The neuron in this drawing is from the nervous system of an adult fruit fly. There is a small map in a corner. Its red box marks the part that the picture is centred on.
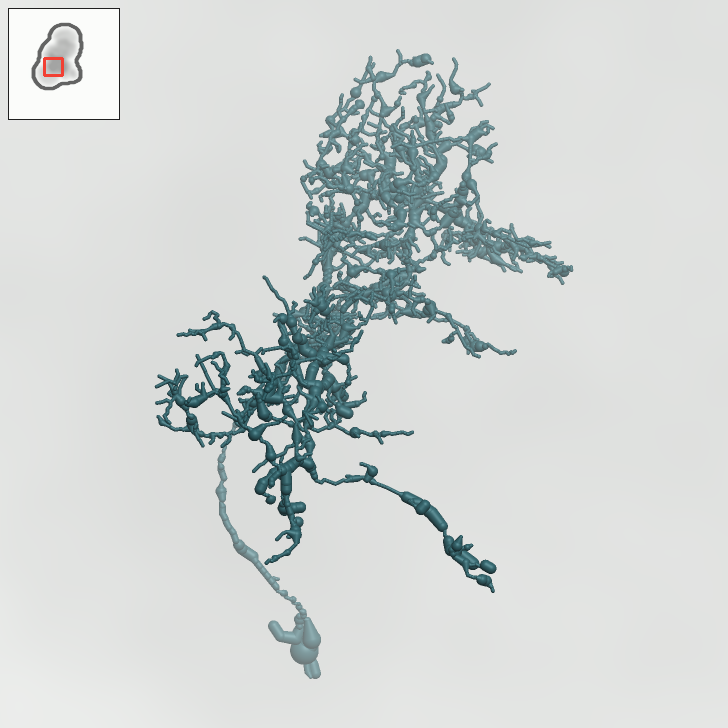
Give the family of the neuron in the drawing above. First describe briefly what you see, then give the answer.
The cell body can be seen at the bottom of the picture. More than a hundred branch ends can be seen. This is a nerve-cord intrinsic neuron. The family is hemilineage 09A.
